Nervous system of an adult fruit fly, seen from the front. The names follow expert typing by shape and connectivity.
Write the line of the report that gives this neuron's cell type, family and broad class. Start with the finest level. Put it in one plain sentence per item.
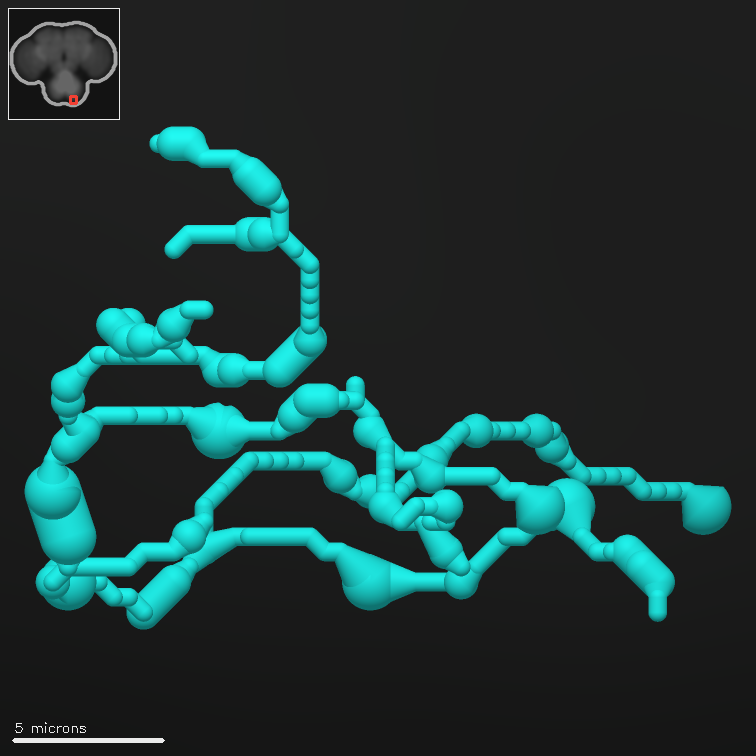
Type SNta26 of class mechanosensory tactile, a sensory neuron entering the nerve cord.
